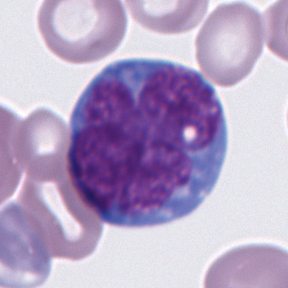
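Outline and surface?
Smooth, roundish outline; no projections or blebs.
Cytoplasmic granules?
None distinct.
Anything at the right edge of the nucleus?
One small clear round spot.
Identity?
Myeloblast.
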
